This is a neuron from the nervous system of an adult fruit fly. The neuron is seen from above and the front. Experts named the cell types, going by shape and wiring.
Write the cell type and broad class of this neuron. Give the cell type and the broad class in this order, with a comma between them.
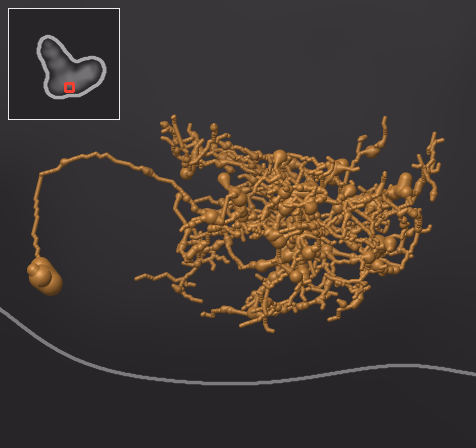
CB3373, central-brain intrinsic neuron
